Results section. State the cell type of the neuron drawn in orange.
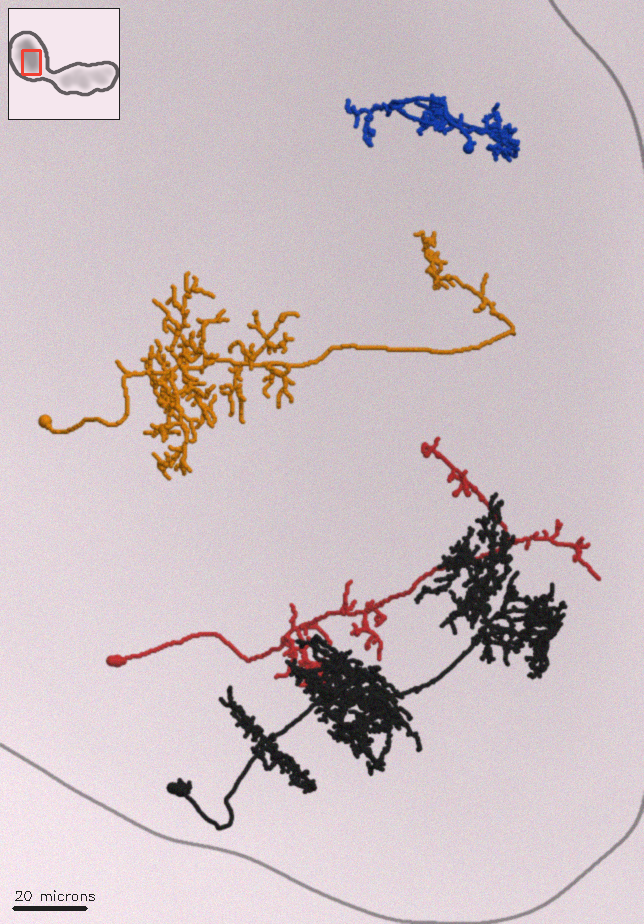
Tm16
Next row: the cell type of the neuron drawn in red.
TmY13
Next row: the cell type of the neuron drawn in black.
TmY15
